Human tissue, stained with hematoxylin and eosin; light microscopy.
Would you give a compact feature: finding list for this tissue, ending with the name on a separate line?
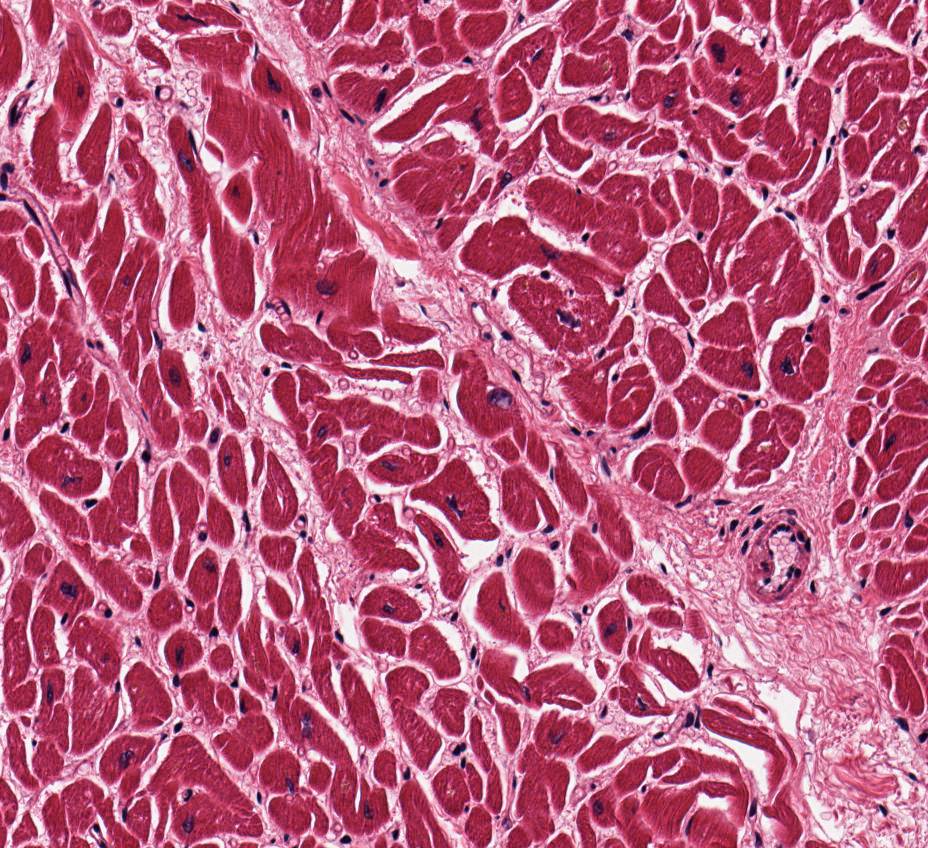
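Fibre bundles: separated by a pale pink connective tissue band running diagonally, upper left to lower right
Fibres: mostly cut across or obliquely, deep red cytoplasm, one central nucleus
Vessel: small, muscular wall, in the band right of centre
Between fibres: scant delicate connective tissue, small dark elongated nuclei
Tissue: left ventricle of the heart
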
